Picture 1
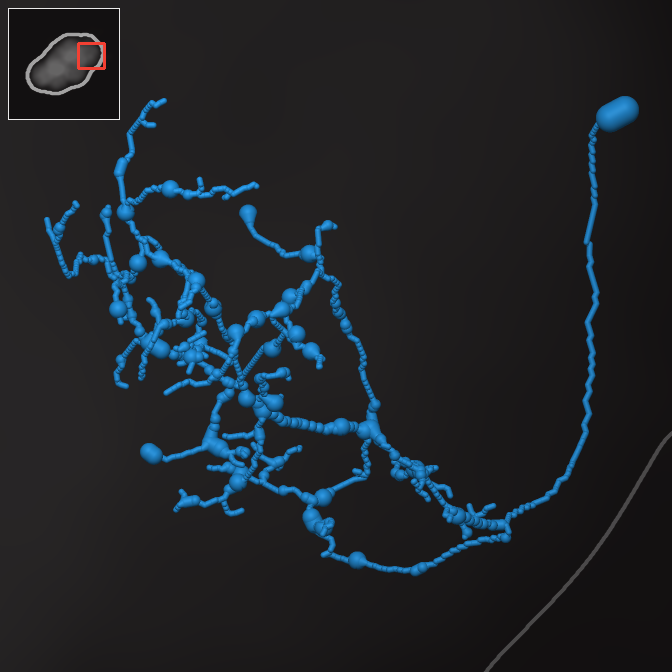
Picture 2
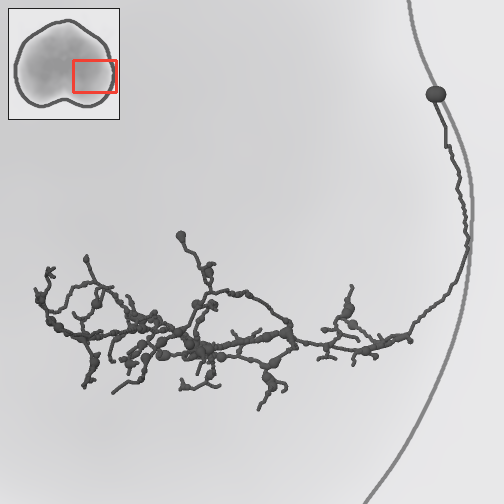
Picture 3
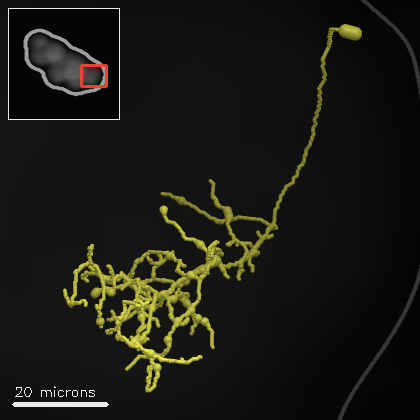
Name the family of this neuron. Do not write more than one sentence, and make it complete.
Under family hemilineage 20A.22A sits this neuron.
